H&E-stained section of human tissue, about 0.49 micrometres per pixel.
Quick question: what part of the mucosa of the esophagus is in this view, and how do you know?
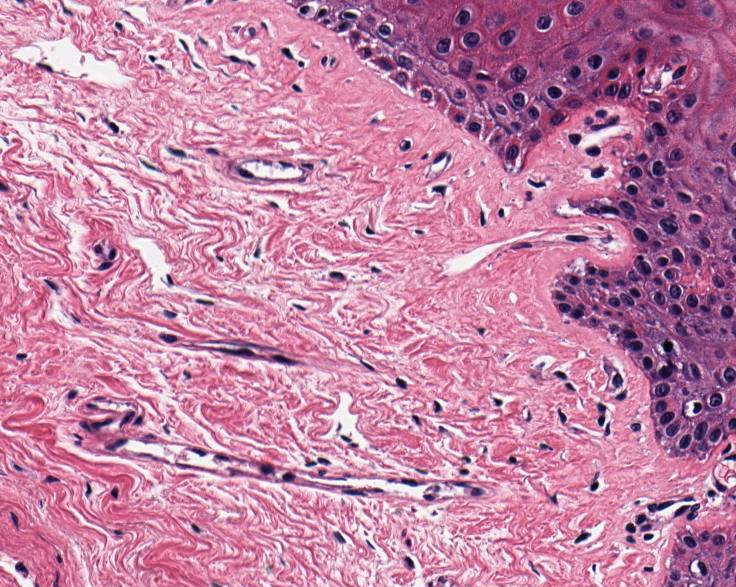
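It's loose connective tissue, the lamina propria, filling the field apart from the upper right and right edge, where stratified squamous epithelium runs along. Here the stroma is dense, wavy, pink collagen bundles with sparse spindle-shaped nuclei. Small thin-walled vessels lined by flat endothelial cells lie within it, one with an open lumen near the upper centre.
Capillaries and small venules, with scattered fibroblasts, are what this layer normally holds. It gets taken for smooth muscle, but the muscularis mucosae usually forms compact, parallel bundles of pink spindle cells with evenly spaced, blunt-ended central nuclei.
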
